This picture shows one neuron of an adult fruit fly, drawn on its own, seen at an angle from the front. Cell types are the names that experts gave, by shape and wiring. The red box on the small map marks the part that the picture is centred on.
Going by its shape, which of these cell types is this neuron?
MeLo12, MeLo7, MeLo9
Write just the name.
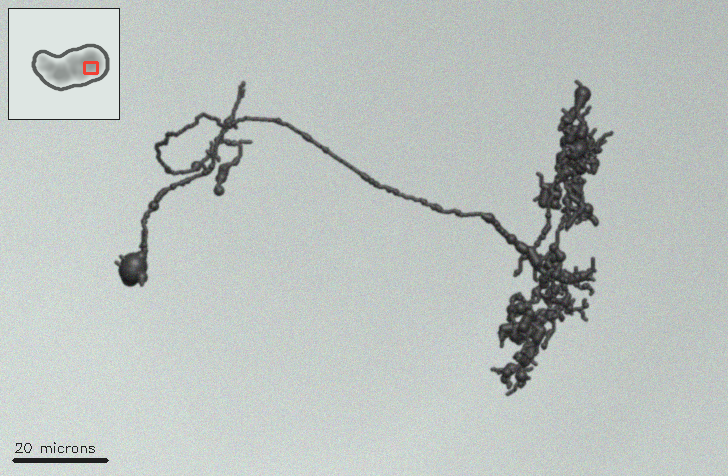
MeLo9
